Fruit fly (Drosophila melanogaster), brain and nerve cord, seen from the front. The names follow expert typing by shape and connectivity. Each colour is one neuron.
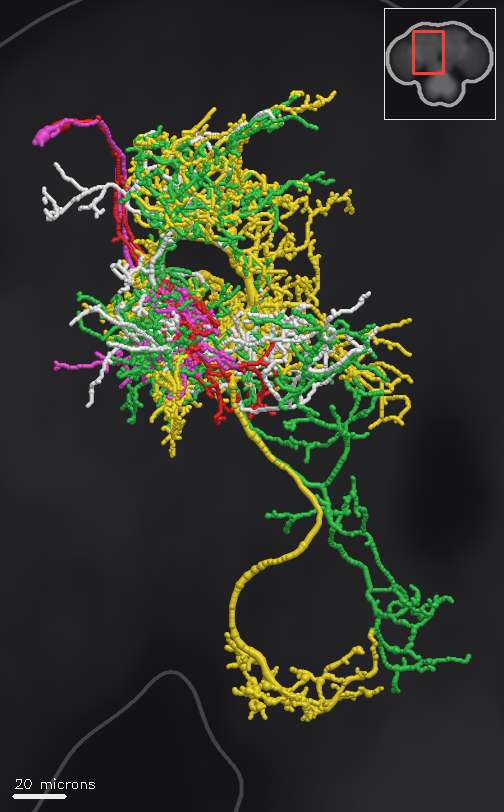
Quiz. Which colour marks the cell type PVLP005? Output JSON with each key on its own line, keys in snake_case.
{
 "colour": "red"
}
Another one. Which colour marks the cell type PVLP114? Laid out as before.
{
 "colour": "green"
}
